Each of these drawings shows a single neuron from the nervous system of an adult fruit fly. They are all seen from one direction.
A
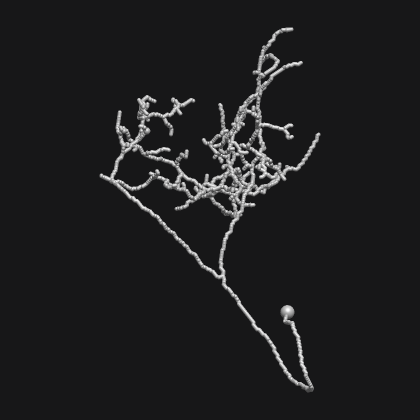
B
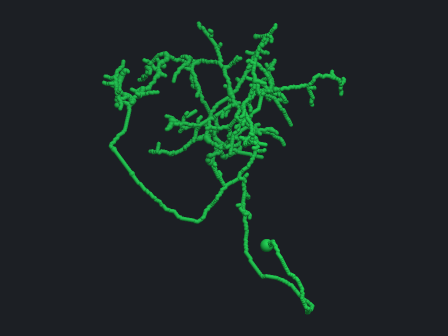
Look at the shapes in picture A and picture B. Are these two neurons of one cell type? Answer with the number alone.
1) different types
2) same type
1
